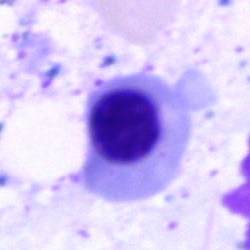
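Erythroblast. Chromatin dense, almost uniformly dark purple. Nucleus toward top of cell; most cytoplasm lies below it. Cytoplasm pale lavender-blue. Pale rounded bulge projecting from upper right edge of cell.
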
